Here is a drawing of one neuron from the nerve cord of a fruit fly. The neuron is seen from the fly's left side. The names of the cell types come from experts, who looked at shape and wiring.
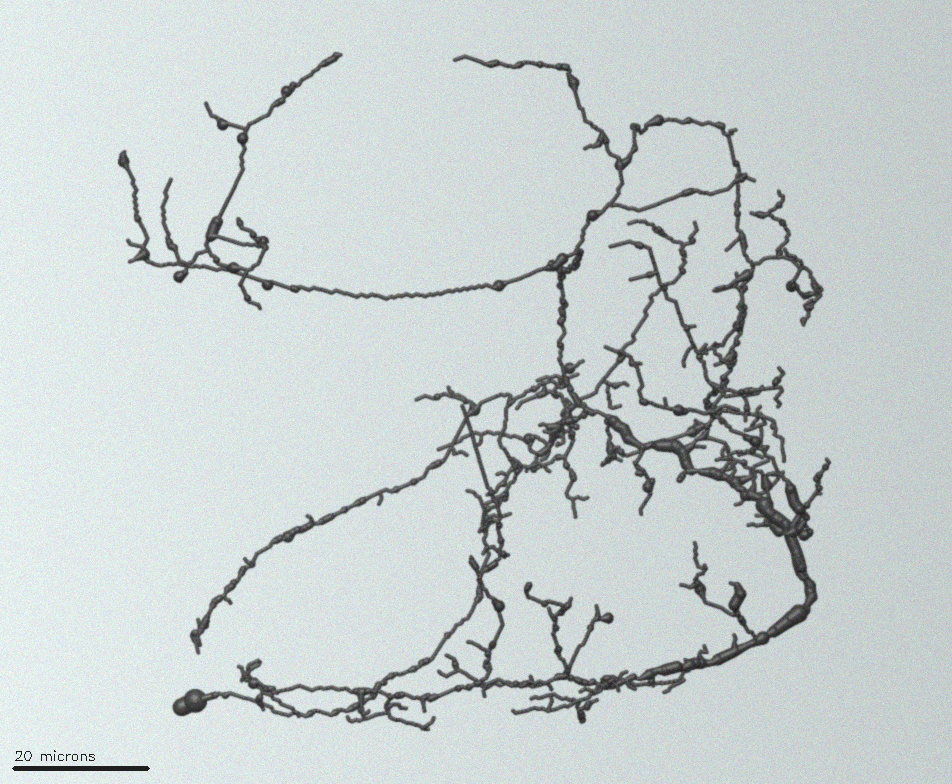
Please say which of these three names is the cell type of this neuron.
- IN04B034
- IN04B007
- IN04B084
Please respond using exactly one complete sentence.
As its cell type, this neuron has IN04B084.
